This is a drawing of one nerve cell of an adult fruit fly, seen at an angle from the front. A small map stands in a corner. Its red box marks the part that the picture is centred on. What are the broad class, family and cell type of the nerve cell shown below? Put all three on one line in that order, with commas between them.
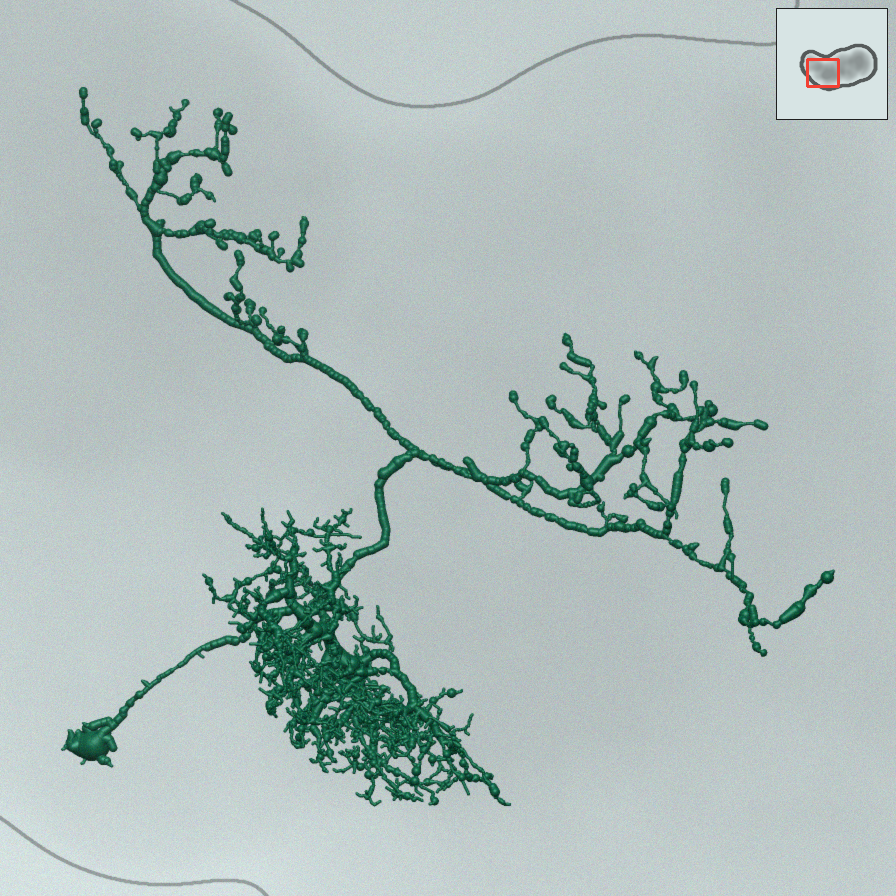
nerve-cord intrinsic neuron, hemilineage 06B, IN06B003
